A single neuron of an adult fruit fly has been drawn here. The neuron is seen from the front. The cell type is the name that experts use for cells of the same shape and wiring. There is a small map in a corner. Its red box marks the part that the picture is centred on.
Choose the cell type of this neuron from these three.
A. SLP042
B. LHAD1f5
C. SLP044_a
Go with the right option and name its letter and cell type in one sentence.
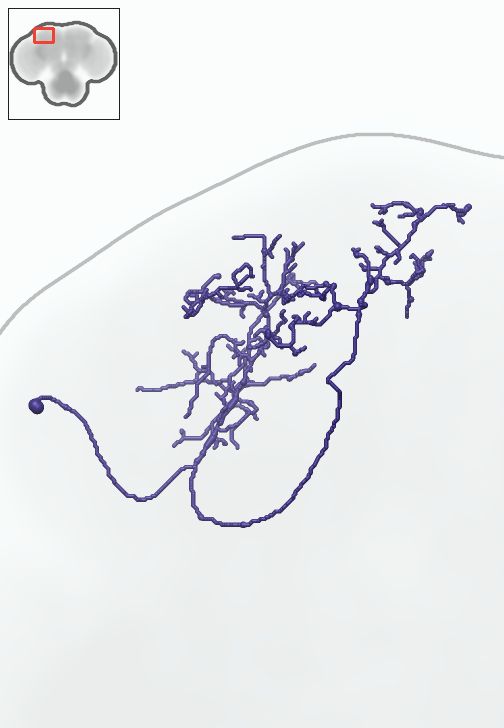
The neuron is an instance of SLP044_a, the cell type listed under option C.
